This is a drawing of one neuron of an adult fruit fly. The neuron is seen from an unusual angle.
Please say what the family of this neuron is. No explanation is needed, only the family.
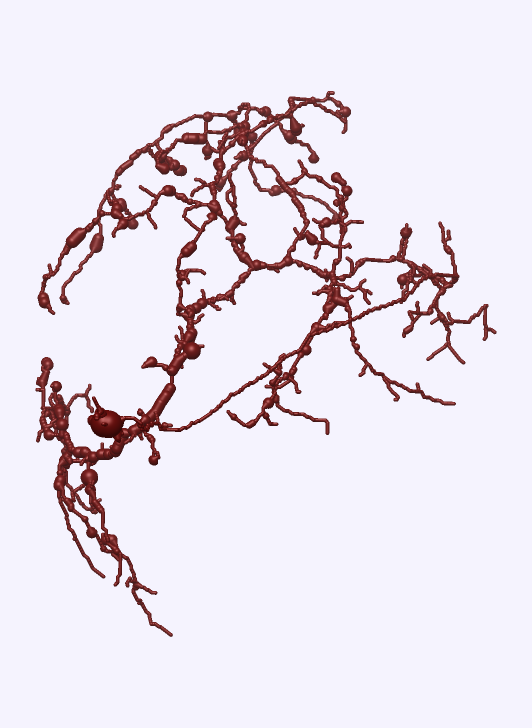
hemilineage 03A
